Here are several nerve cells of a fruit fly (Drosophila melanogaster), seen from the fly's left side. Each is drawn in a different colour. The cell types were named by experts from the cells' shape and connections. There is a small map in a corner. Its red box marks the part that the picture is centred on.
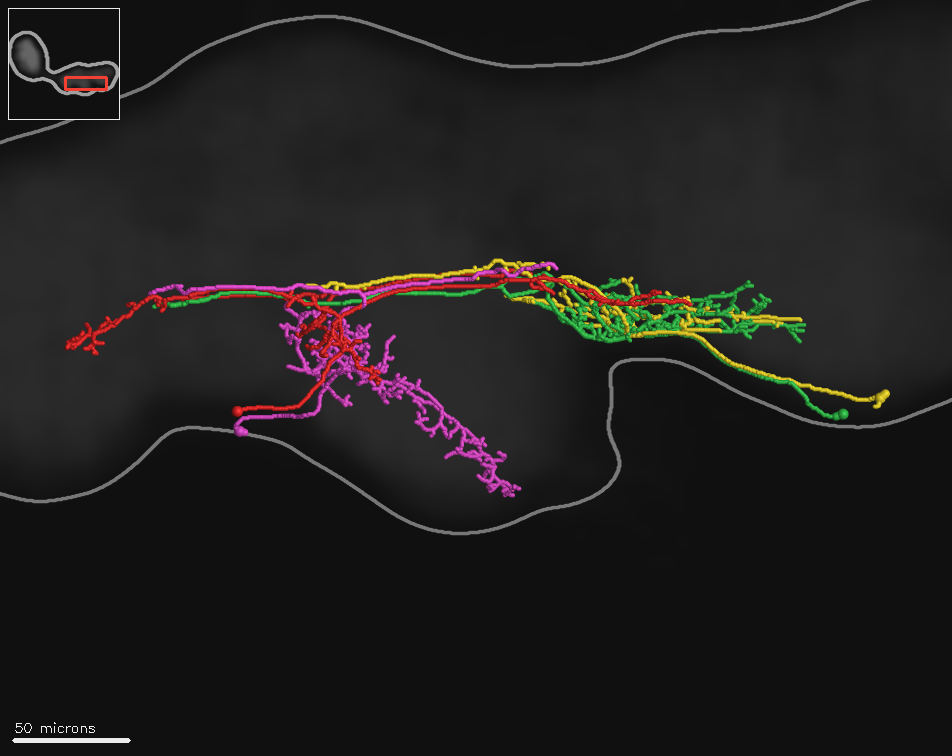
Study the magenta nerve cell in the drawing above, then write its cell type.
IN10B055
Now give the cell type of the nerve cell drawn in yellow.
IN10B058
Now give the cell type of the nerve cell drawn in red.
IN10B057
